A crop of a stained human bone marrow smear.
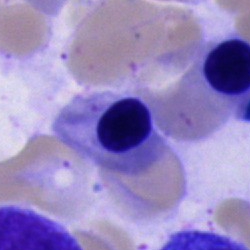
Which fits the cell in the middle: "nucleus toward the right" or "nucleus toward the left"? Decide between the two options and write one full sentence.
Most of the cytoplasm lies to the left of the nucleus.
